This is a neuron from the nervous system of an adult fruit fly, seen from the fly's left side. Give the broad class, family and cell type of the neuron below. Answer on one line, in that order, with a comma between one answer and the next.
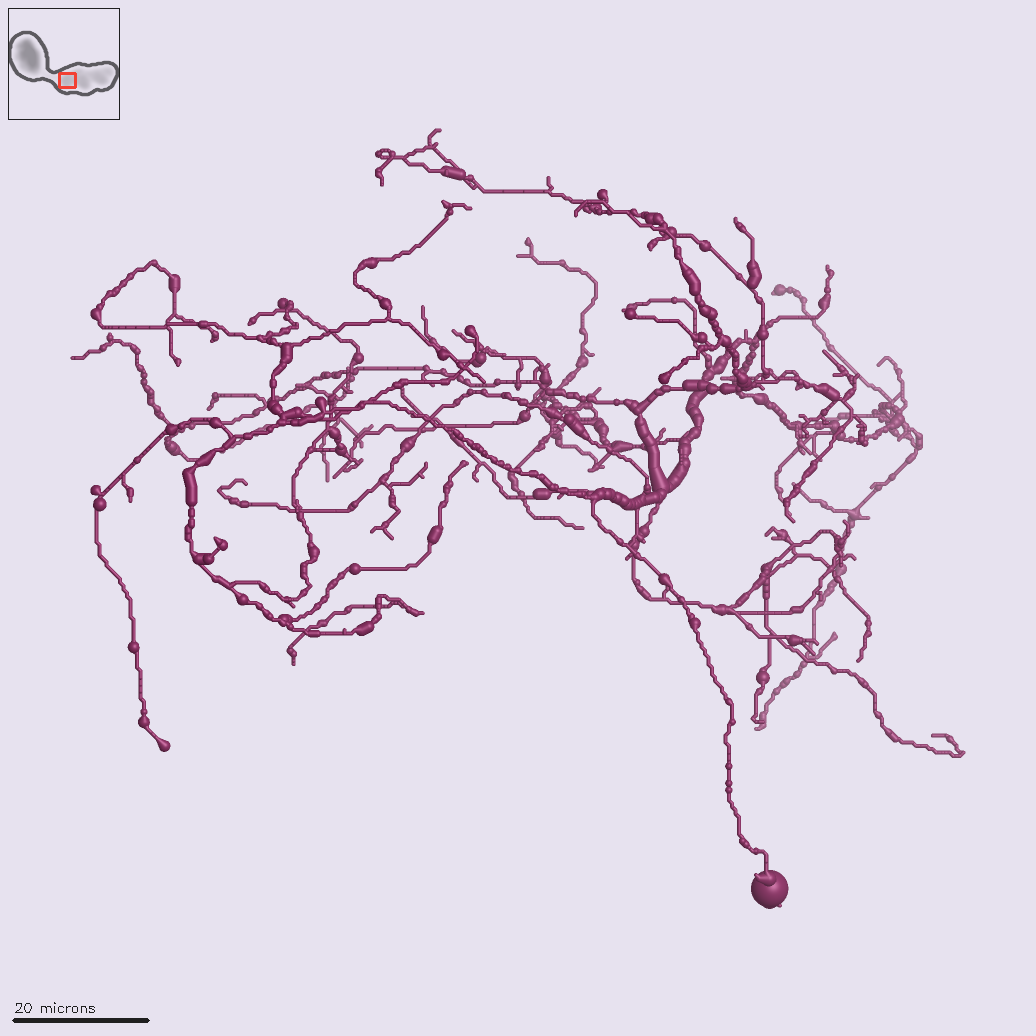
nerve-cord intrinsic neuron, hemilineage 04B, IN04B024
